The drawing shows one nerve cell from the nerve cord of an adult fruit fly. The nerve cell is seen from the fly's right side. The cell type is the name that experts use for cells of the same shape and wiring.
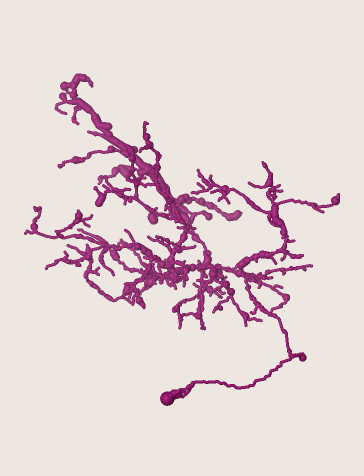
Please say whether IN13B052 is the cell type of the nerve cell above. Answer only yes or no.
no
